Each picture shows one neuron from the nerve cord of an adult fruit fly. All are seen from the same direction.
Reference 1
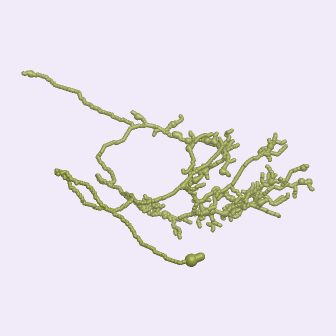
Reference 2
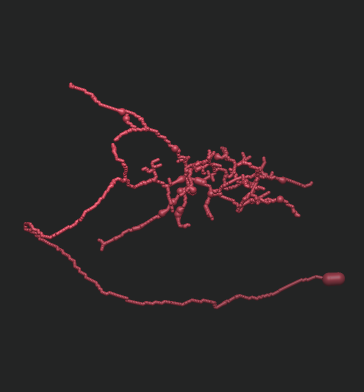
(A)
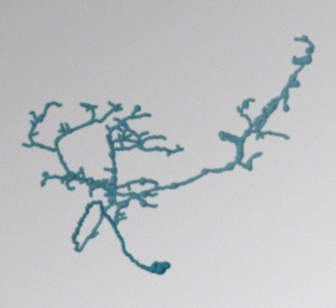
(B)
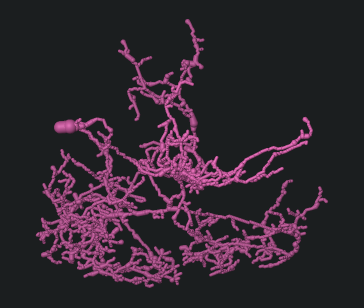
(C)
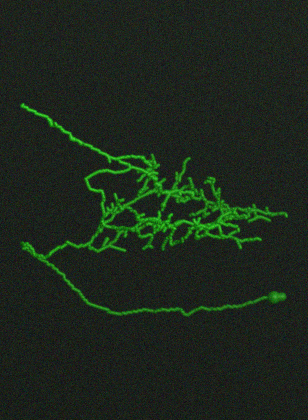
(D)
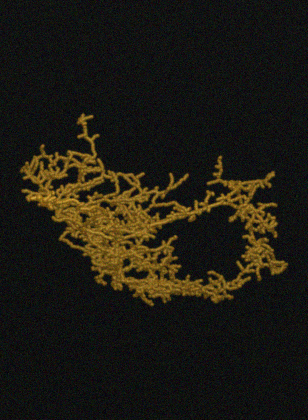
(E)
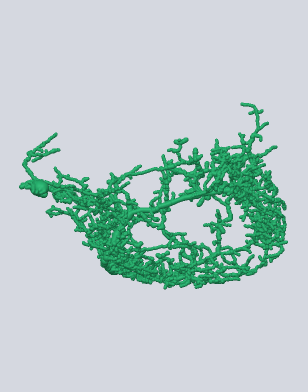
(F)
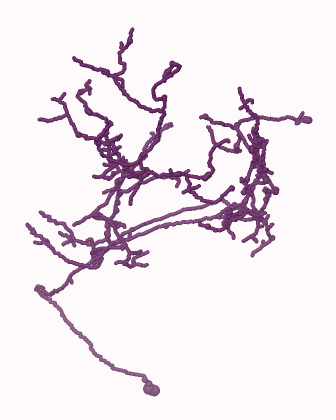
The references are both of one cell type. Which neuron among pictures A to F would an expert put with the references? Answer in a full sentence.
The neuron in picture C is of the same cell type.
